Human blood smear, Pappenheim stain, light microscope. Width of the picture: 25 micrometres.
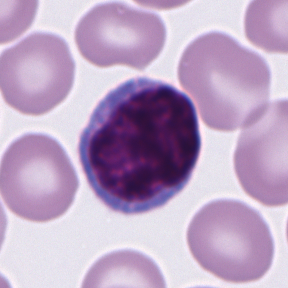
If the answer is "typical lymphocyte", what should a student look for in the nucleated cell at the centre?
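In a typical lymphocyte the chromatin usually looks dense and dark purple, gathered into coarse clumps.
That part fits: the chromatin here is dark purple and coarsely clumped.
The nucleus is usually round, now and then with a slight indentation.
This one is a single oval mass without lobes, so oval rather than round.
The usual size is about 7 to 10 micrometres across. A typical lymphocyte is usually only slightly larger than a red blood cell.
This cell measures about 12 by 10 micrometres, longer than that range on its long side, and is about 1.5 times as wide as a red cell lying whole in the picture. Beyond that, the outline is oval and smooth, the nucleus is about 11 by 9 micrometres and fills about 70% of the cell's area, and the cytoplasm forms a narrow rim, widest on the left.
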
